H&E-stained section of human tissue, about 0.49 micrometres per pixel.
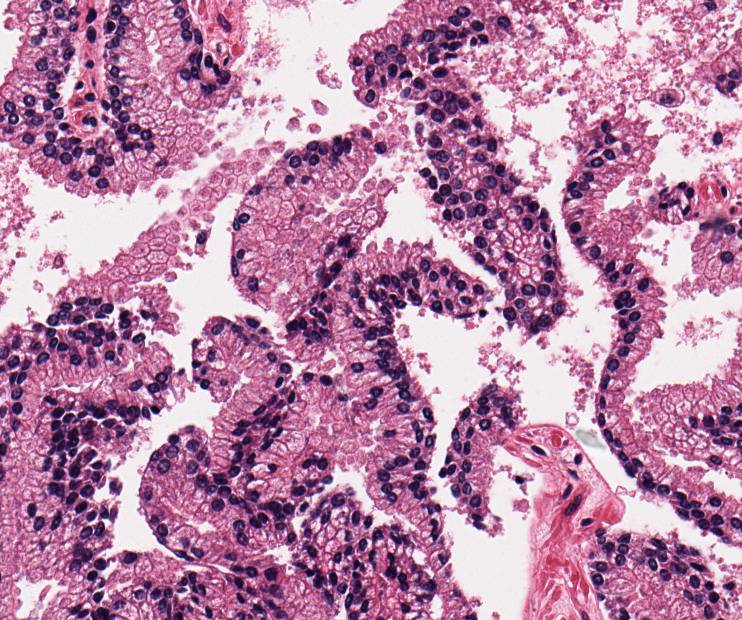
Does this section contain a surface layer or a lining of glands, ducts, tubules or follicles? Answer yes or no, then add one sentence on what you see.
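Yes. The fronds are lined by tall columnar epithelial cells.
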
